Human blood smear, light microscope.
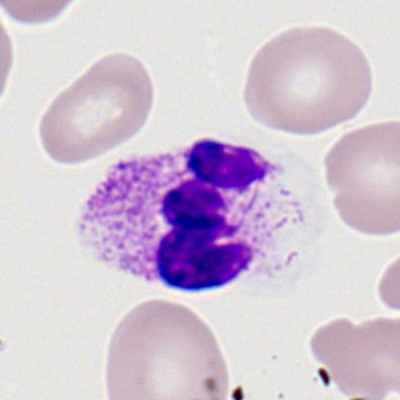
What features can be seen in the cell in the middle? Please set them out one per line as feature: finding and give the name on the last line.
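Nucleus: split into three separate lobes, I count
Lobes: stacked one above another, a vertical column
Cytoplasm: filled with pink-violet granules
Granule spread: packed more densely on the left side than the right
Name: segmented neutrophil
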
